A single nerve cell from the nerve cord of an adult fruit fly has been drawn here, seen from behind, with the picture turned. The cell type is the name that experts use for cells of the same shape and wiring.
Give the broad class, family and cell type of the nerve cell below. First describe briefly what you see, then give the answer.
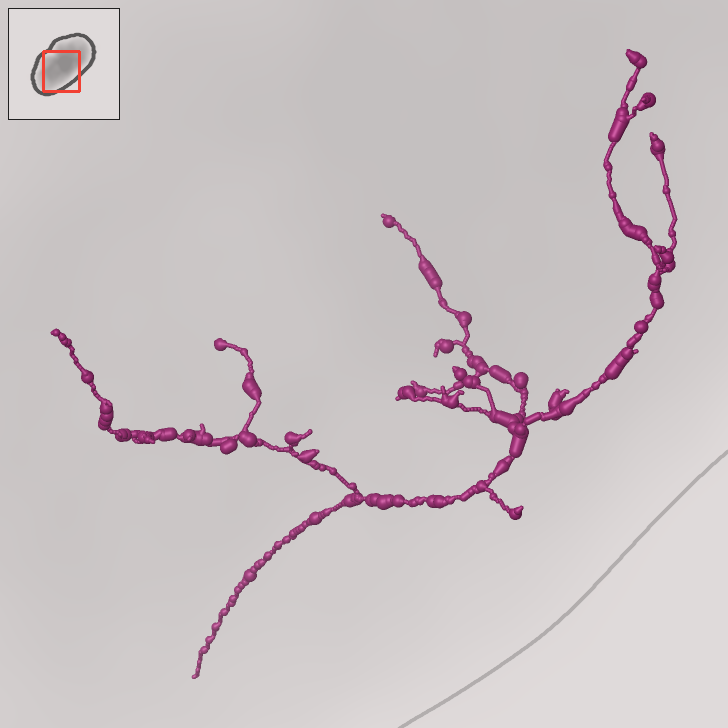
The drawing shows no cell body. In this view it is about as wide as it is tall. Its broad class is descending neuron. Its family is hemilineage MX12. It is of cell type DNge019.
